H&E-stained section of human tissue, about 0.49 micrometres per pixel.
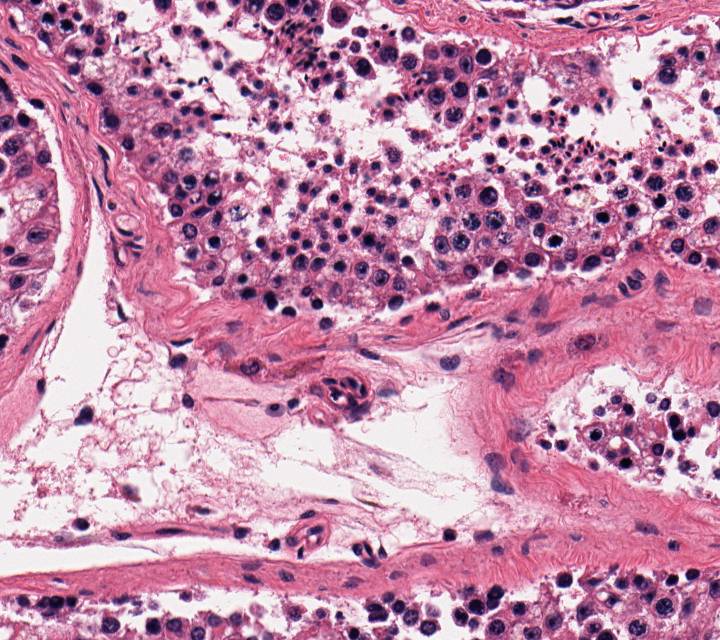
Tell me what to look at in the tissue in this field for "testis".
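This tissue is testis. Parts of several tubules are cut, the largest crossing the upper half of the field. A thick band of wavy pink fibres with scattered flattened nuclei bounds each tubule, in keeping with testis.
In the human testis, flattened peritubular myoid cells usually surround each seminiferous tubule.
At the lower left, the stroma between tubules is loose and pale, with wispy strands and wide clear spaces, in the position interstitial tissue would occupy.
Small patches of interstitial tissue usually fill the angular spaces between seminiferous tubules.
A small vessel sits in the stroma near the centre, just below the upper tubule.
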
